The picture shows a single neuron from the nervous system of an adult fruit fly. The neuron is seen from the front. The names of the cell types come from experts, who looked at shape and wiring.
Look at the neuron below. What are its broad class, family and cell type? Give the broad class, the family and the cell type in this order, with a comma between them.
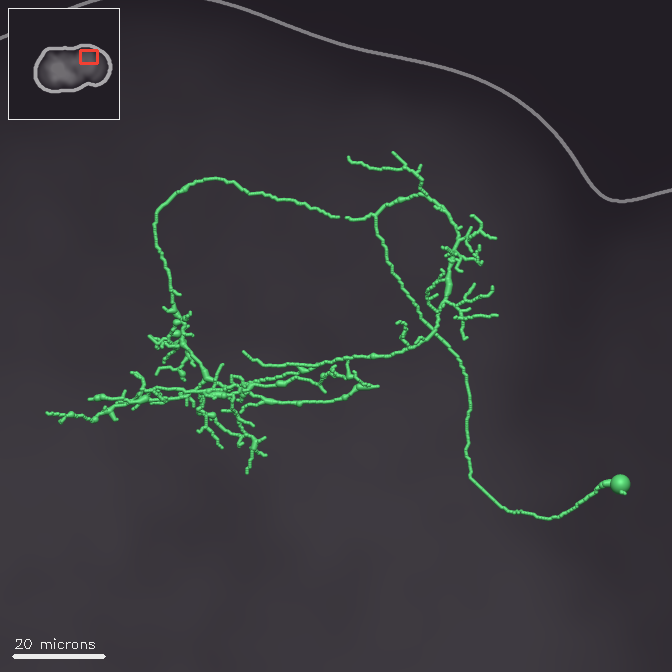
central-brain intrinsic neuron, hemilineage SIPa1_ventral, CL024_d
